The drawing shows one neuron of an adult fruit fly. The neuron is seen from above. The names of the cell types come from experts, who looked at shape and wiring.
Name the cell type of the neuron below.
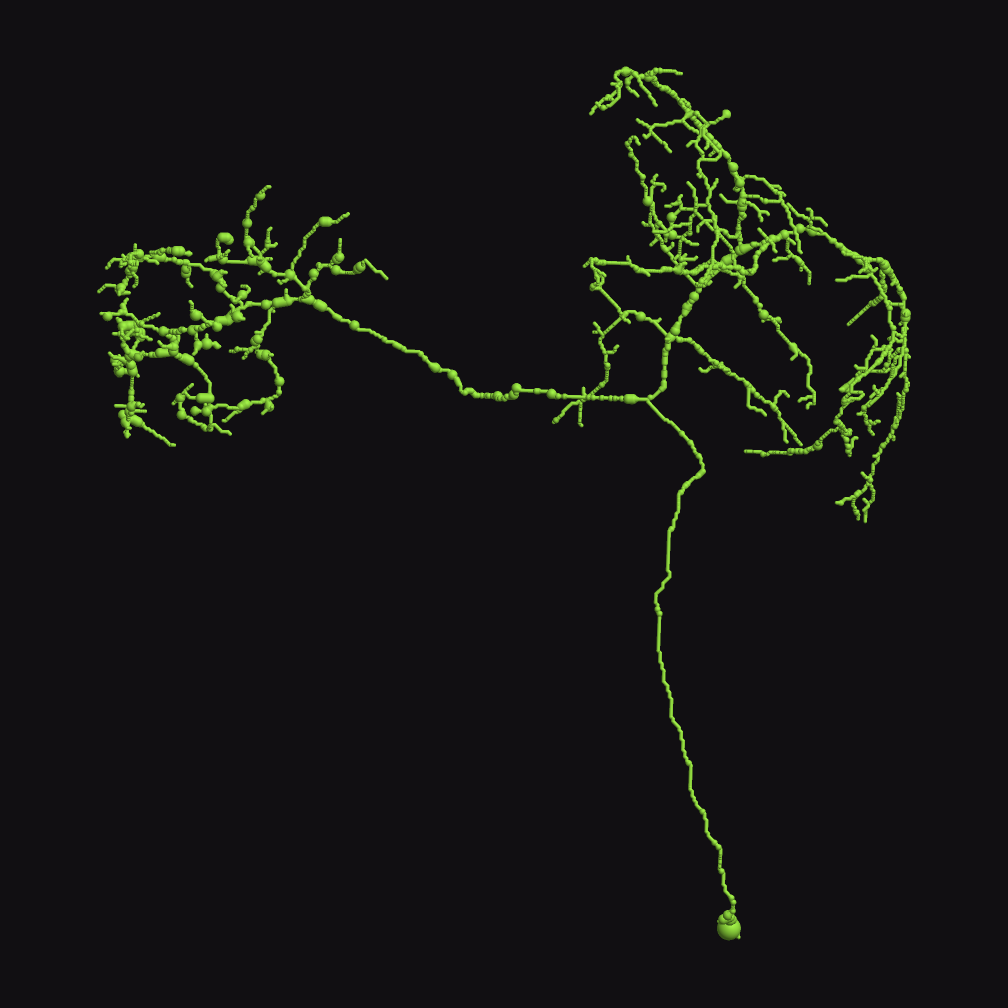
LAL176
